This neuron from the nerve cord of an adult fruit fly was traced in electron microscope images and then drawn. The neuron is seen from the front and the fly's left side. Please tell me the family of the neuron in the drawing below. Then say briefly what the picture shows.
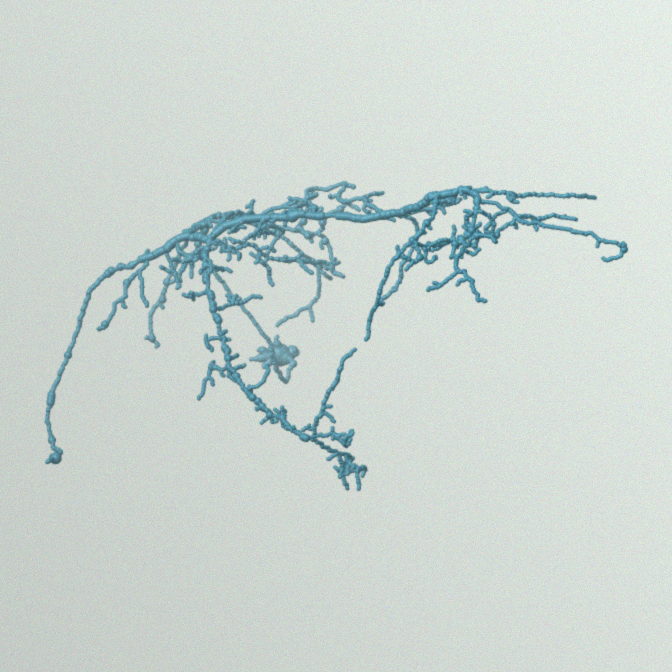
The family is hemilineage 21X. Its broad class is efferent neuron of the nerve cord. As drawn here it is wider than it is tall.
